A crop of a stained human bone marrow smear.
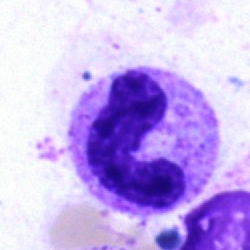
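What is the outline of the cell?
Round, with a smooth edge.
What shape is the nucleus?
A single curved band shaped like a C, opening toward the right.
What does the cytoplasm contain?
Fine pink-violet granules throughout.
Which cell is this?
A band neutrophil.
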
